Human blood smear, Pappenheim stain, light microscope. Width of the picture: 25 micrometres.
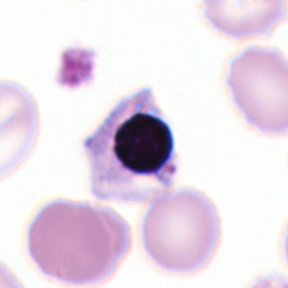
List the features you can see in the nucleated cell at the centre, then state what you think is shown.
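Nucleus: off-centre, towards the right side of the cell; chromatin dense, staining very dark purple, almost black. Cytoplasm: pale greyish-lilac, covering a larger area than the nucleus, extending mostly to its left and below it. This is a normoblast.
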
